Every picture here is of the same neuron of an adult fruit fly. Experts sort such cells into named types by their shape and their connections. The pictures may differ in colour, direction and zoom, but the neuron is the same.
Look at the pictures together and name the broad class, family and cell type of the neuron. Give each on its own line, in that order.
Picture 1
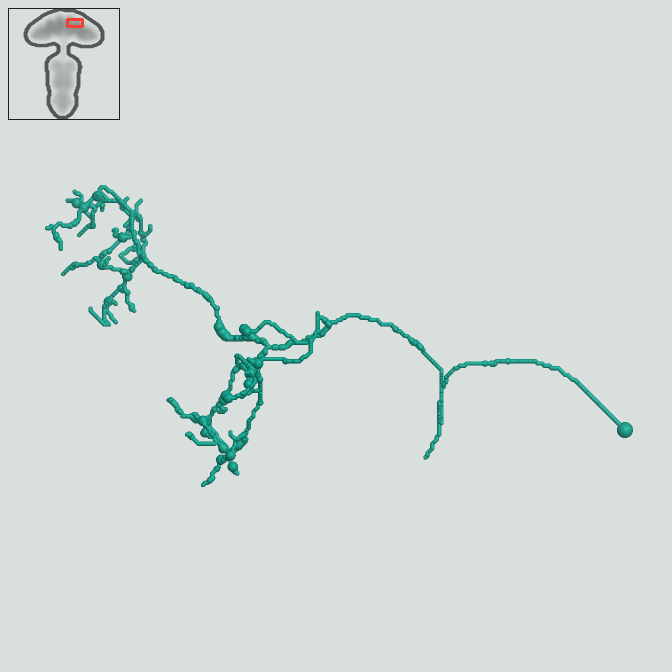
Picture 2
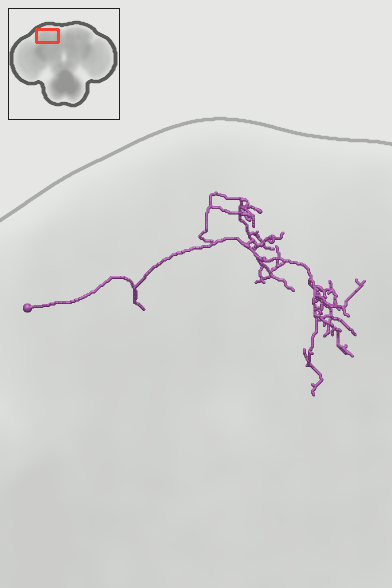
central-brain intrinsic neuron
hemilineage VLPd&p1_dorsal
CB4196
